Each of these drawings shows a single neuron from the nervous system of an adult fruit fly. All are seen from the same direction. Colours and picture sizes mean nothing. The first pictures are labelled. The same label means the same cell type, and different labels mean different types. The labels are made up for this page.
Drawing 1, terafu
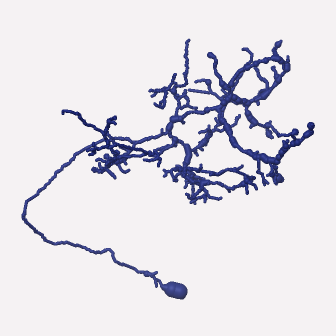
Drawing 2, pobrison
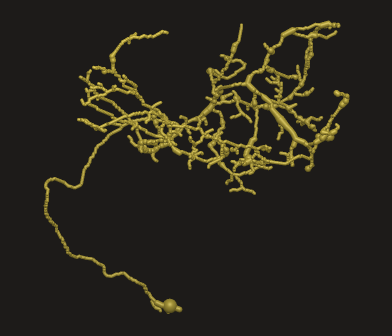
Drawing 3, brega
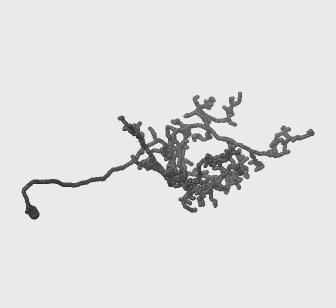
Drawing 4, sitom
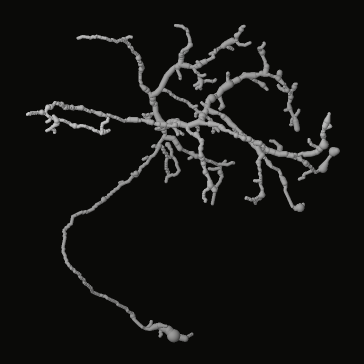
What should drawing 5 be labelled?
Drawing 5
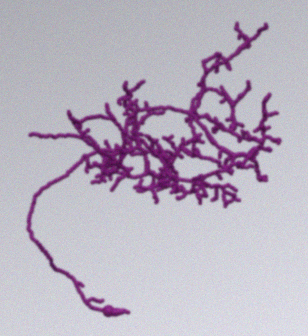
pobrison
